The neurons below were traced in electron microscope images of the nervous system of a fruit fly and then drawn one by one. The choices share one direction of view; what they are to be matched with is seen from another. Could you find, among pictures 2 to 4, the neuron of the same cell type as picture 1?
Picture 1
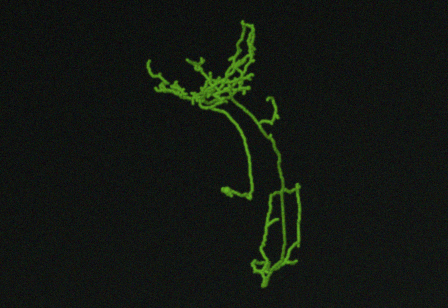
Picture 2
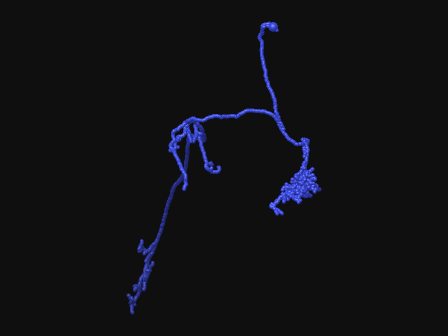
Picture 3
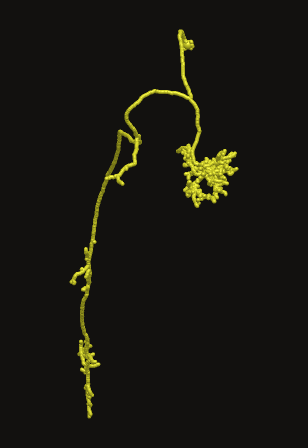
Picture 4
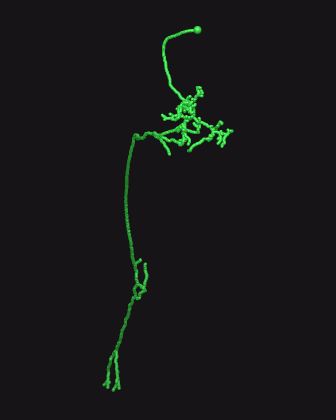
Picture 4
